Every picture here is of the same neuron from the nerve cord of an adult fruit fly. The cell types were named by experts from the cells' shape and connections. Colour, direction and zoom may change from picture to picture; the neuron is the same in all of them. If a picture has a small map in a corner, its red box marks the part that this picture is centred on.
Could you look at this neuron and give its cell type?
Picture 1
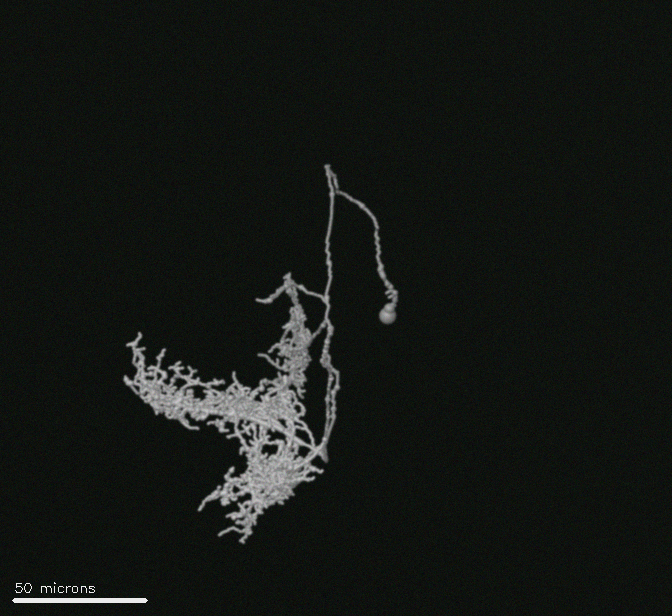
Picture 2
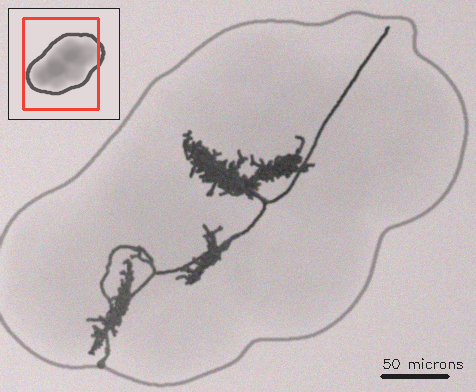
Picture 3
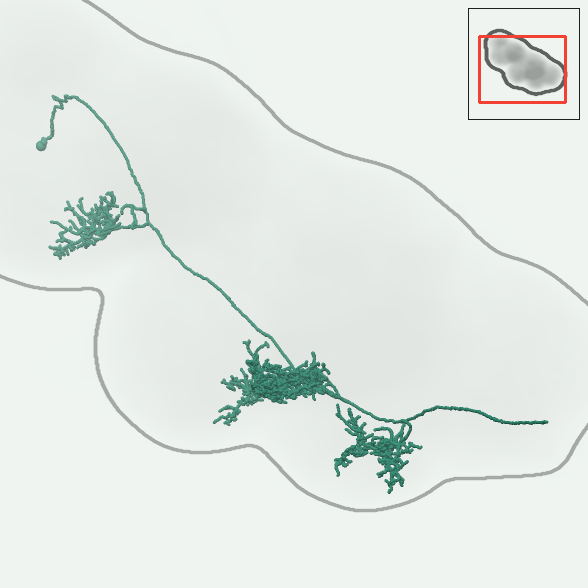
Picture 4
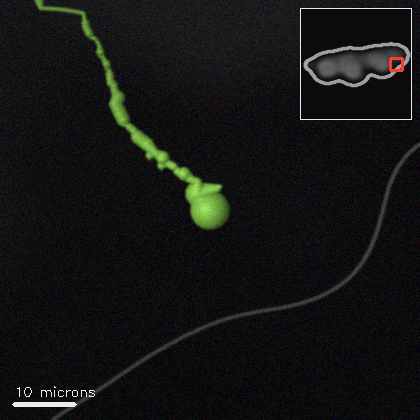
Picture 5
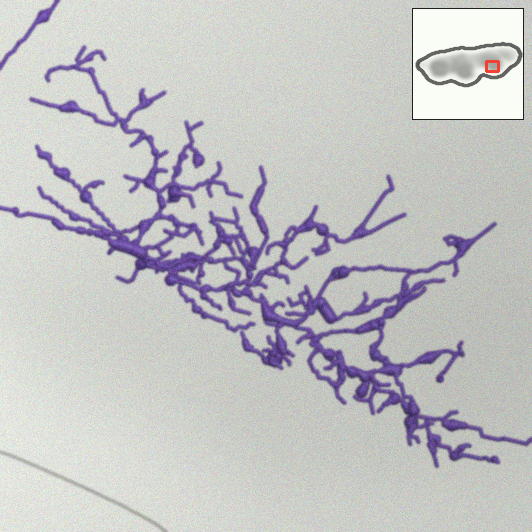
ANXXX093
